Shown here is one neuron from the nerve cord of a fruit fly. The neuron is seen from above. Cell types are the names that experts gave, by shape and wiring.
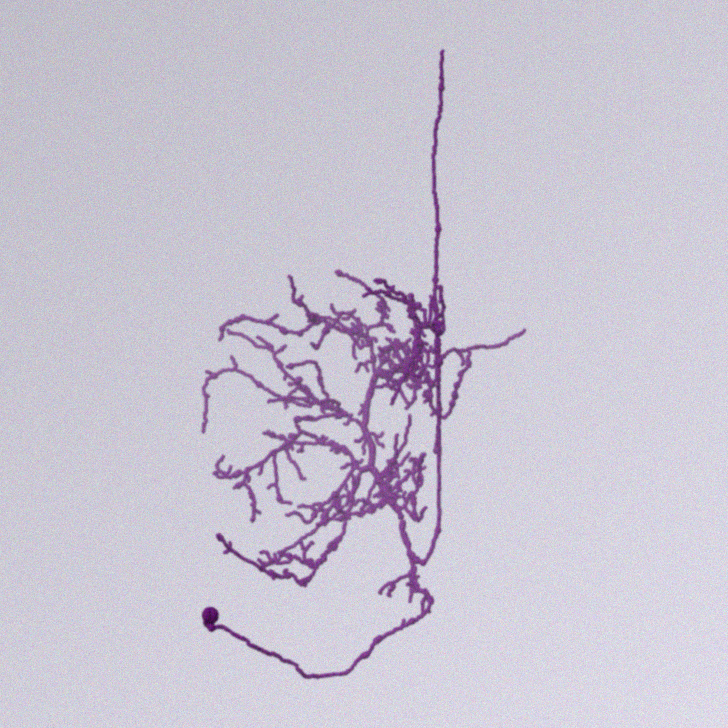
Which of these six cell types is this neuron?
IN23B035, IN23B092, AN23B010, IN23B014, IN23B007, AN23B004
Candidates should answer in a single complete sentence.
The cell type given to this neuron is AN23B010.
